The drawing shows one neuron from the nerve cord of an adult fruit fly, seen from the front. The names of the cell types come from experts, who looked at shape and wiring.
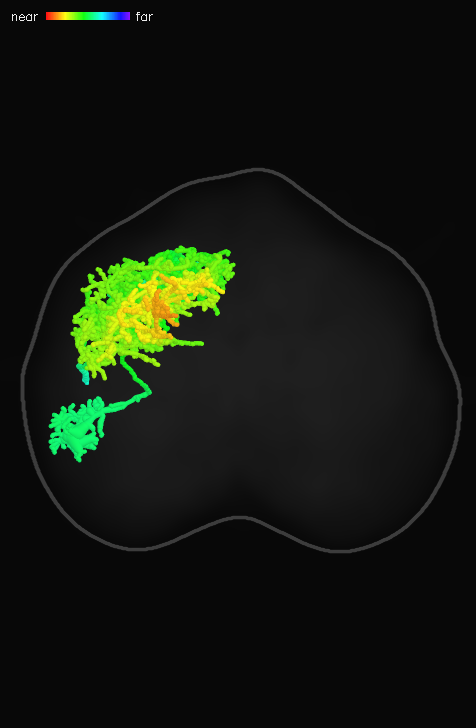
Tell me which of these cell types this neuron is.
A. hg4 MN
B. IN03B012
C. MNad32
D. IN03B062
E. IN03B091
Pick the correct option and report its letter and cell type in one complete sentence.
In option A is hg4 MN, which is the cell type of the neuron.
